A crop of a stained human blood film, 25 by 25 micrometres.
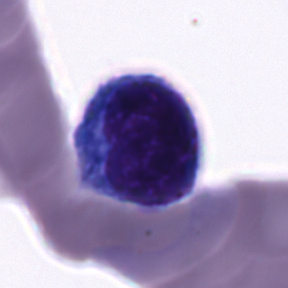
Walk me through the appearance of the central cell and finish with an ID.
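Round and smooth in outline, the central cell is mostly filled by its nucleus. That nucleus lies off-centre toward the right of the cell. The cytoplasm is deep blue. This cell is a plasma cell.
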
